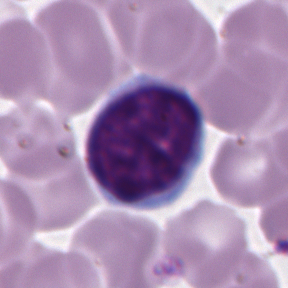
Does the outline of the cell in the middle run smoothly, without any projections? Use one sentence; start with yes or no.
Yes, neither ragged parts nor projections, blebs or tags mark the edge of the cell.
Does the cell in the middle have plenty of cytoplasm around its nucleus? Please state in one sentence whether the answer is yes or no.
No, the cytoplasm amounts to no more than a narrow rim.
